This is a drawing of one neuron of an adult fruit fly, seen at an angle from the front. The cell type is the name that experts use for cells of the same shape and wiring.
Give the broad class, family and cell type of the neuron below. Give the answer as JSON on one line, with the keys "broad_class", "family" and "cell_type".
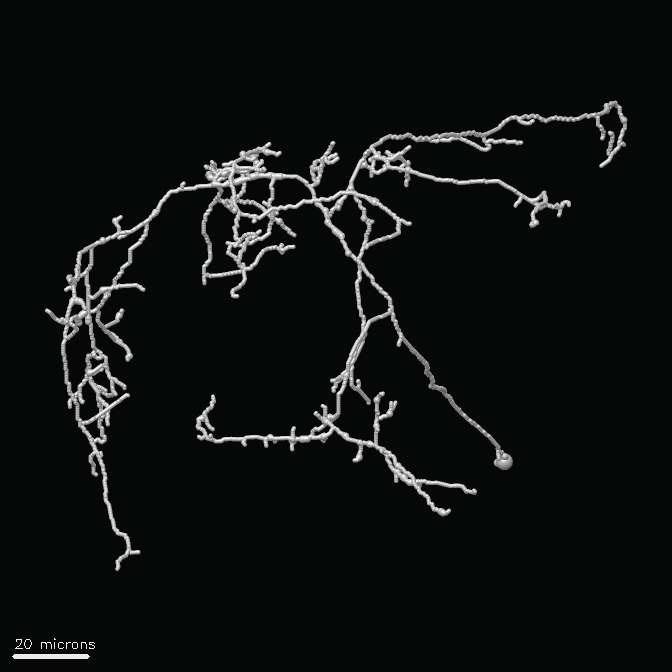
{"broad_class": "nerve-cord intrinsic neuron", "family": "hemilineage 12A", "cell_type": "IN12A044"}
